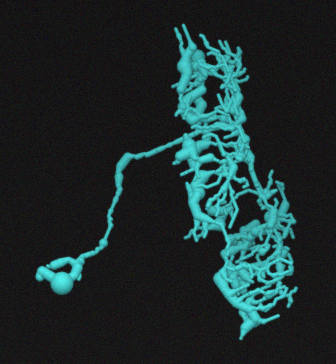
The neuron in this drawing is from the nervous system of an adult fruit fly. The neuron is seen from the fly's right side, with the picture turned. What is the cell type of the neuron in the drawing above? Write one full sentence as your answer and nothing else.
For this neuron, the cell type is Dm4.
